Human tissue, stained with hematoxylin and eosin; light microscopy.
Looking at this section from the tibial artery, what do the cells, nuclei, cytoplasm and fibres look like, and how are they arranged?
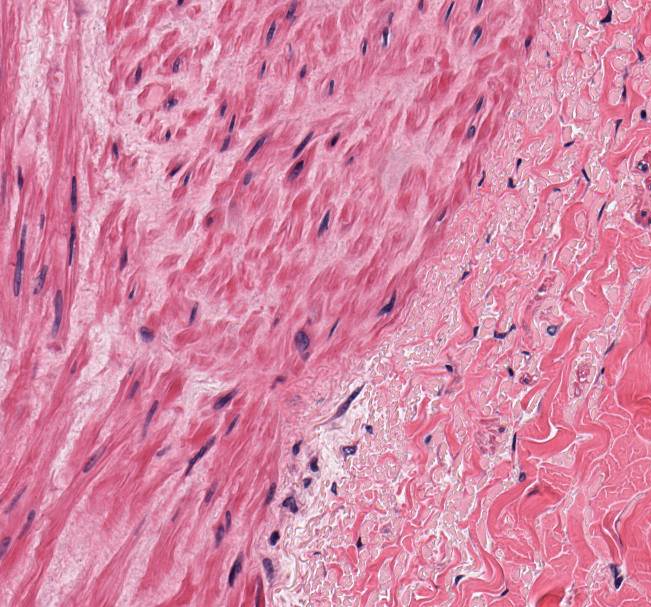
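Nuclei of the smooth muscle cells are elongated and cigar-shaped, with blunt ends. Their cytoplasm is pink and eosinophilic. Along the left edge of the field, the muscle fibres run roughly vertically. The collagenous stroma contains sparse nuclei that are small, dark and irregular.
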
